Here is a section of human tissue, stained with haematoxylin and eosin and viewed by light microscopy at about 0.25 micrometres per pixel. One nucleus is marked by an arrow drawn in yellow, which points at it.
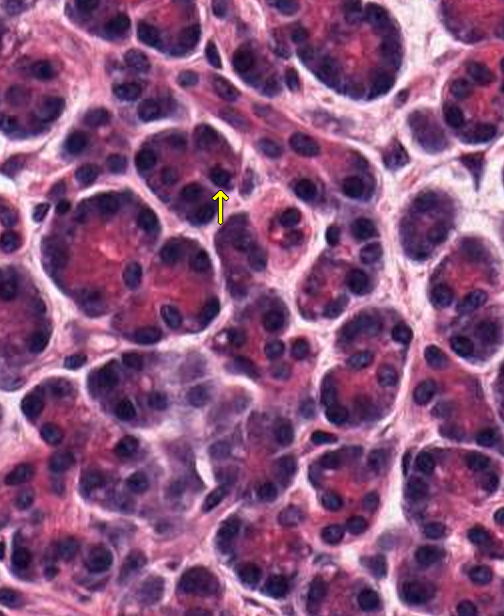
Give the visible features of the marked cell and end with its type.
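The nucleus is round to oval and darkly, fairly evenly stained. The nucleus sits at the outer edge of the cell, next to the pale border that rims the cluster. The cytoplasm is purple-pink and finely granular, turning pinker toward the centre of the cluster. The cell is part of a rounded cluster whose nuclei line its periphery, and thin strands of pink fibrous tissue separate the cluster from neighbouring clusters. Type of cell: pancreatic acinar cell.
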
